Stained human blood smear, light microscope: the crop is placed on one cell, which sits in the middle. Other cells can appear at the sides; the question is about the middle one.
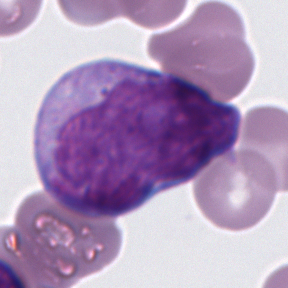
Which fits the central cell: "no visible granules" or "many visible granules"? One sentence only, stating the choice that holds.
The cell's cytoplasm contains no granules that can be seen.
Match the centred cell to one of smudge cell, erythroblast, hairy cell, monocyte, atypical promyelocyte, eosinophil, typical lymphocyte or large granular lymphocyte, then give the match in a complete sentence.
Located at the centre of the crop is an atypical promyelocyte.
